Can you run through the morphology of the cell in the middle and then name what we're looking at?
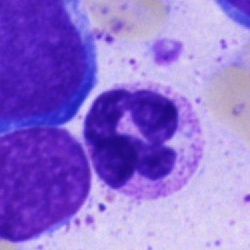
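Several joined lobes make up the nucleus, arranged around a small pale central gap. The cytoplasm's pale pinkish-lilac rather than blue, with fine pink-violet granules in it. That's a segmented neutrophil.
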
